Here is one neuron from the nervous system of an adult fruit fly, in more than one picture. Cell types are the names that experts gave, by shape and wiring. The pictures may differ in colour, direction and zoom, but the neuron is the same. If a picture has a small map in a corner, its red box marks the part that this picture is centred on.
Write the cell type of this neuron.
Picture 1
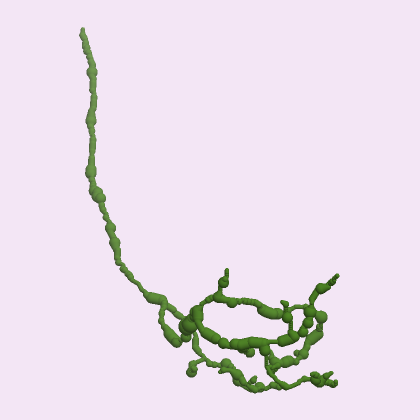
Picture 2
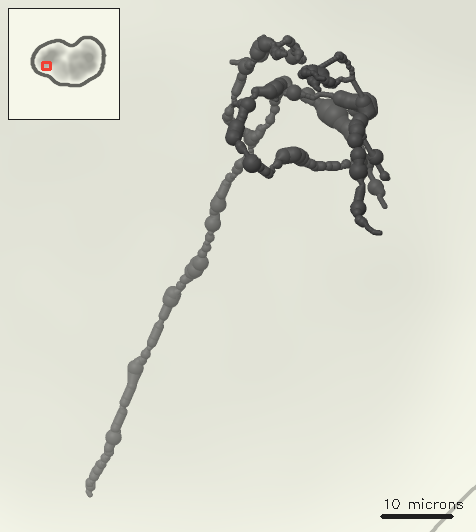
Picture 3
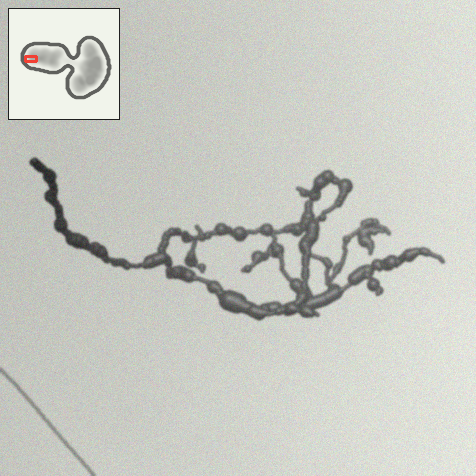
SNxx02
